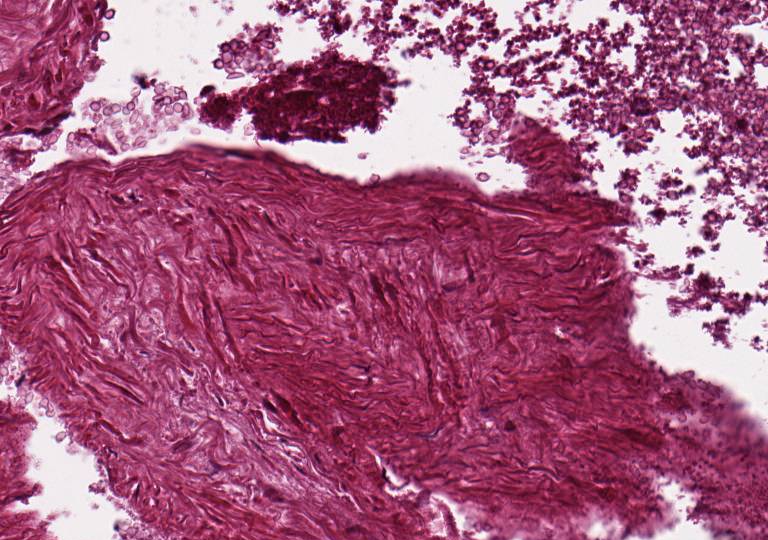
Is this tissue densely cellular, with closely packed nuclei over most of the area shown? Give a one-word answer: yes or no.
No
